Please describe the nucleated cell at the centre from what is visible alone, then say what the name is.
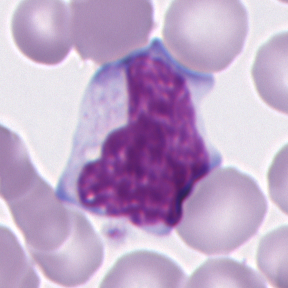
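You'll notice the nucleus sits toward the right side, leaving most of the cytoplasm on the left. Its chromatin is dark purple and coarsely clumped, broken by small paler gaps. There's plenty of cytoplasm, pale grey-blue, and it turns a deeper blue along its outer edge than in its interior. It's a large granular lymphocyte.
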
